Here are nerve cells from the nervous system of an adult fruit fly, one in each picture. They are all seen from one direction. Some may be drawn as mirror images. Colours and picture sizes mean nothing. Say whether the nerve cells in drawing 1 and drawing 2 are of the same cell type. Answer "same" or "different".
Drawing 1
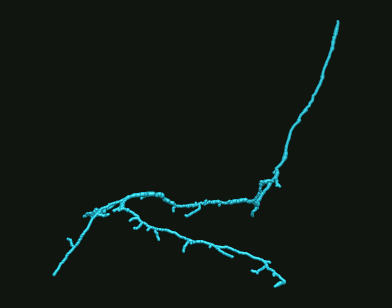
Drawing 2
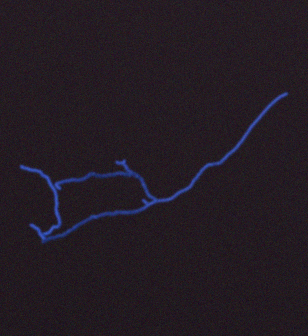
different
